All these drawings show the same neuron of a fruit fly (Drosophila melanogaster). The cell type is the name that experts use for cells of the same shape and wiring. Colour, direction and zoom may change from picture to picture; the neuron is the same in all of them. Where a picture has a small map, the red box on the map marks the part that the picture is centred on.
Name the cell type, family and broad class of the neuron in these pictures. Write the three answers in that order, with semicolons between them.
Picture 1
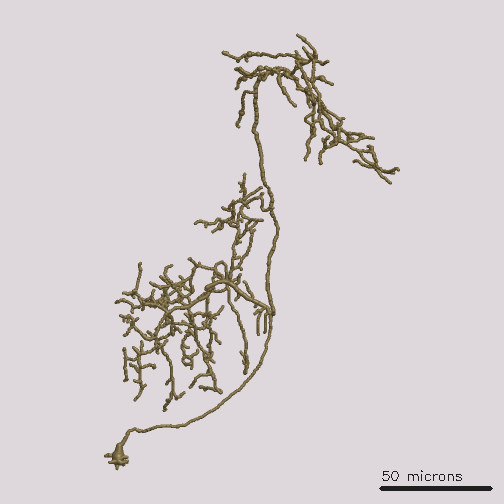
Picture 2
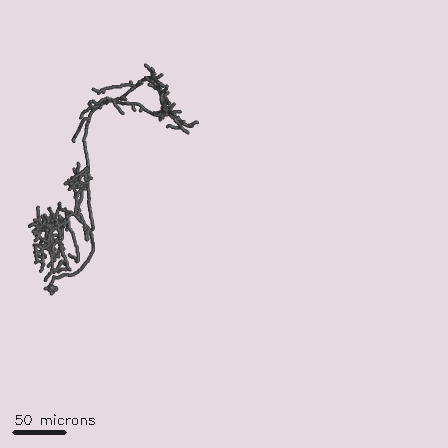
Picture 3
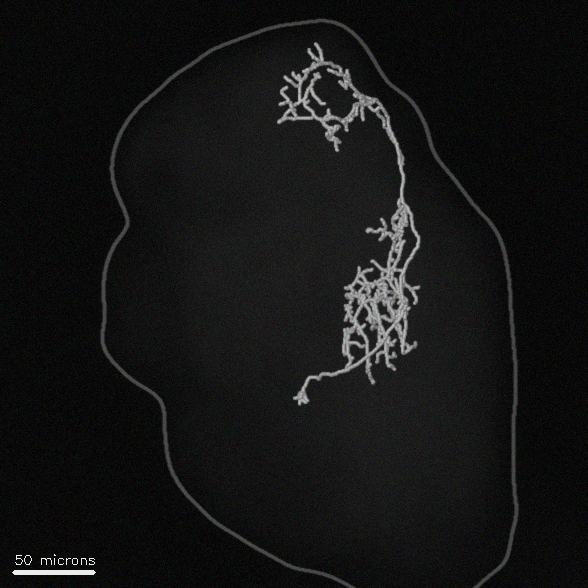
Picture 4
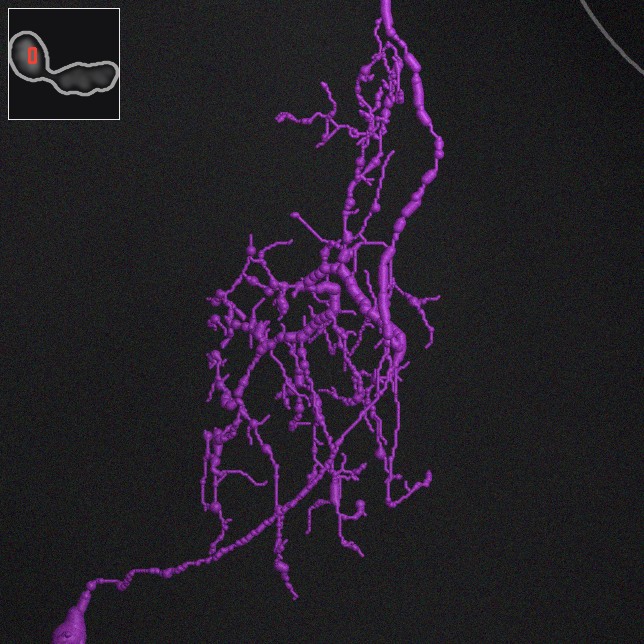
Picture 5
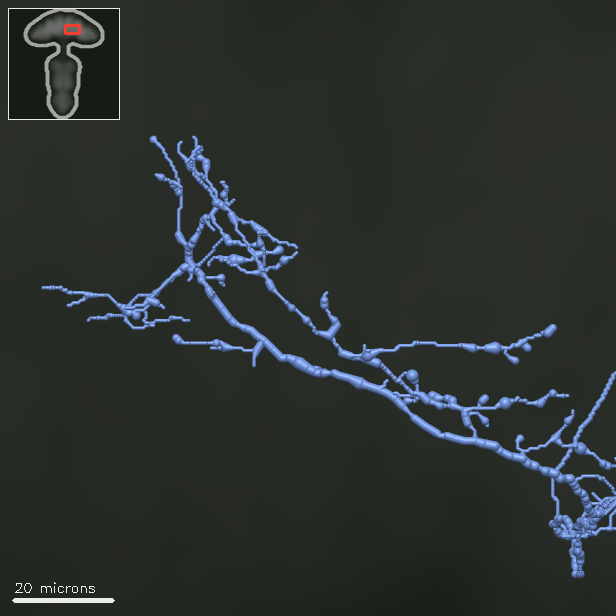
LoVP64; LoVP; visual projection neuron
